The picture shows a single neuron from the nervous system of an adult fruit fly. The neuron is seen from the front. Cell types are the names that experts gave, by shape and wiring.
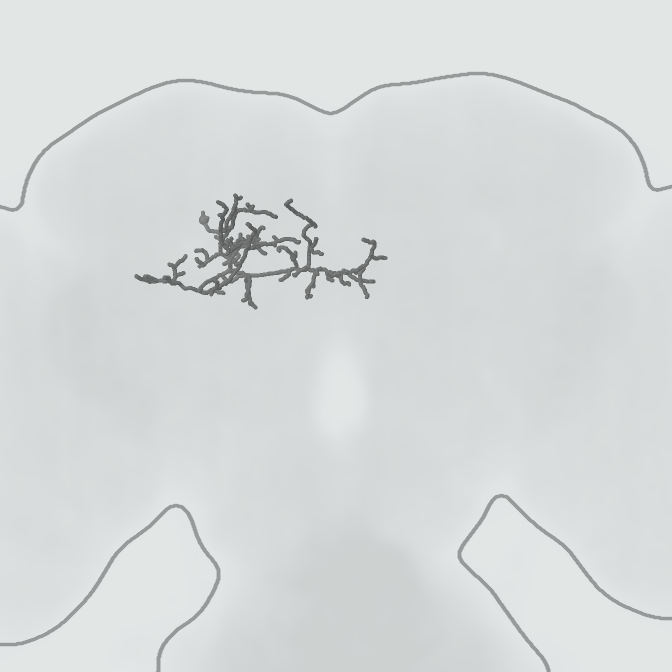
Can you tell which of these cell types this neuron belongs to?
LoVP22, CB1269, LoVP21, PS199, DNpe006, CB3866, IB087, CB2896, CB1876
CB2896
